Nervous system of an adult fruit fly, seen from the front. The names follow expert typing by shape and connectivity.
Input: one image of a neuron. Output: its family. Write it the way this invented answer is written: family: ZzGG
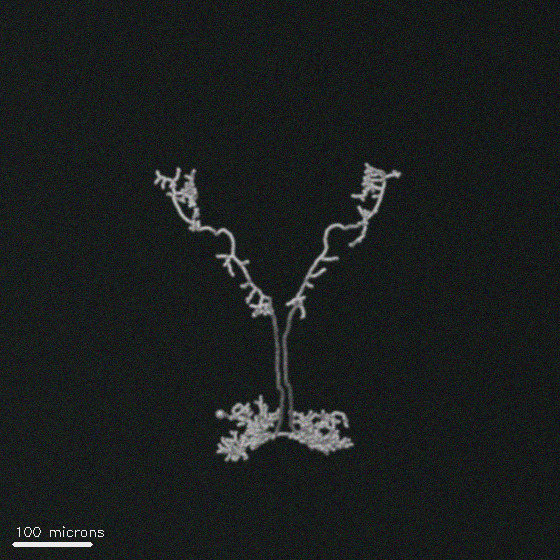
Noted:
family: hemilineage 09B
